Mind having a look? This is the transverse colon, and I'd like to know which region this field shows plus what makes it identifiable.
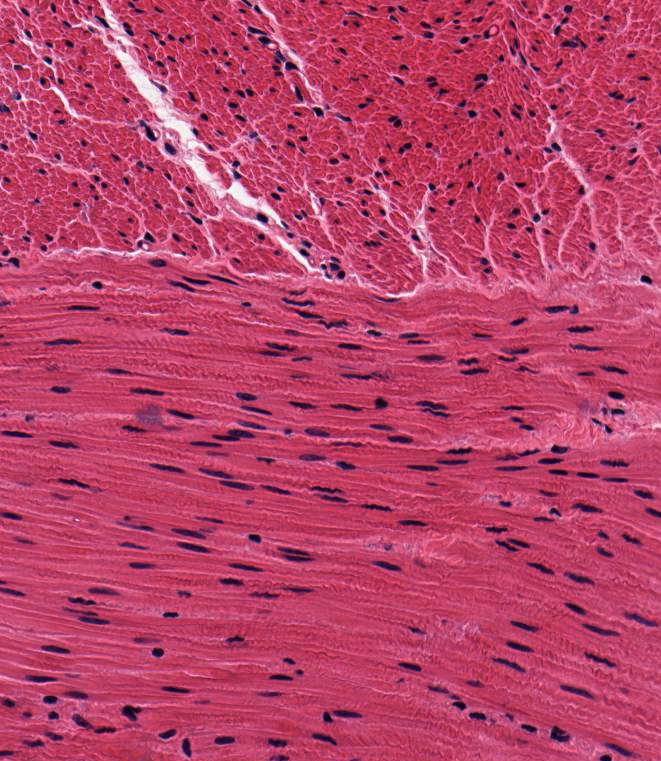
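The answer is smooth muscle. Two layers meet along a roughly horizontal boundary across the upper third. Above, fibres are cut across as small round to polygonal pink profiles; below, they run lengthwise, left to right, in a gently wavy course. Nuclei in the lower layer are elongated and cigar-shaped with blunt ends, lying in line with the fibres.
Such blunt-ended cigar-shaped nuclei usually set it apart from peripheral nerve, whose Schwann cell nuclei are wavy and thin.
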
